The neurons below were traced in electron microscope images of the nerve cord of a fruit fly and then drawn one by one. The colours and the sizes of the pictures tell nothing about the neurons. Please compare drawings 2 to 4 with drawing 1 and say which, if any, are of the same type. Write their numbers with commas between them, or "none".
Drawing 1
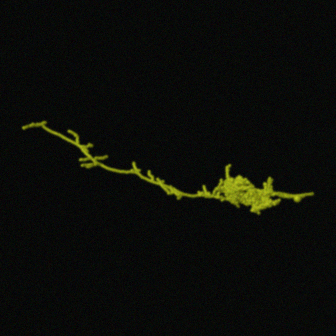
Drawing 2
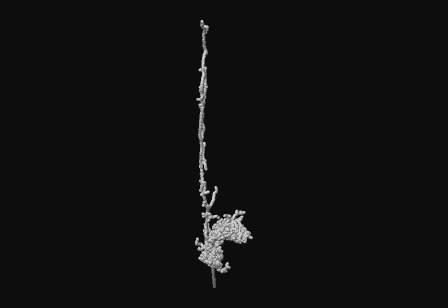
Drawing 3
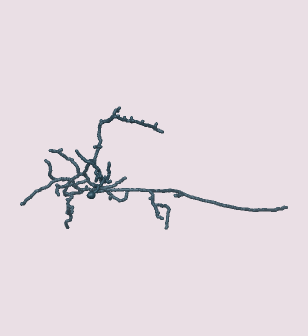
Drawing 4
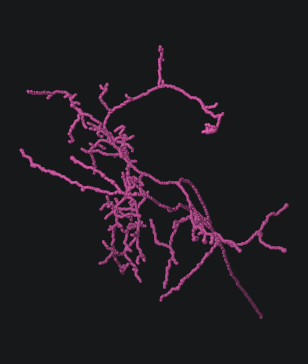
2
